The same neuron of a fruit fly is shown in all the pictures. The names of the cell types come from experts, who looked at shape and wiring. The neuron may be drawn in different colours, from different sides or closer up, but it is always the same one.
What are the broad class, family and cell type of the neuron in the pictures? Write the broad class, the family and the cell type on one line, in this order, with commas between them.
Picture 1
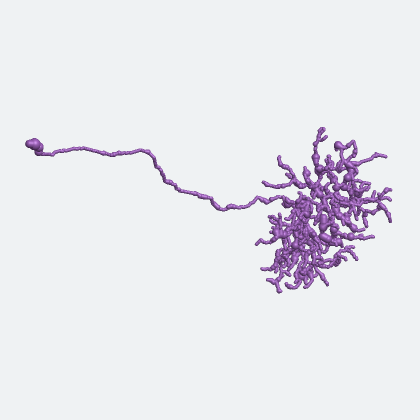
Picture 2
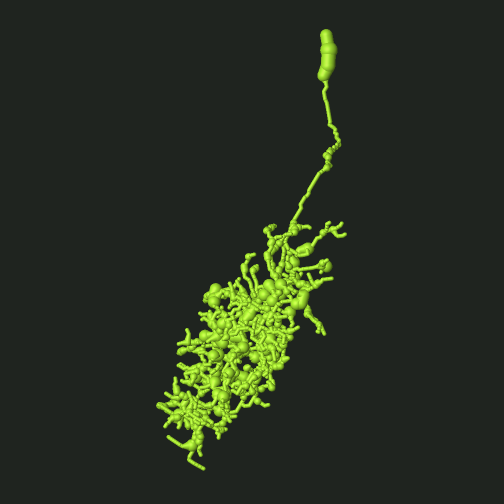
optic-lobe intrinsic neuron, Pm, Pm5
